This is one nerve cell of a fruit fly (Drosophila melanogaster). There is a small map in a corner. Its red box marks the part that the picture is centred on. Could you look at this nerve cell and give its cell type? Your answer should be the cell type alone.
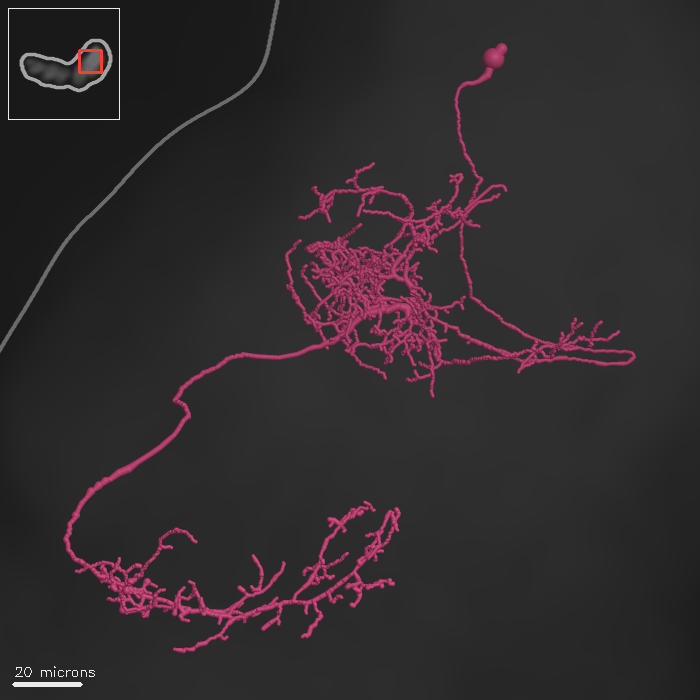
PLP148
